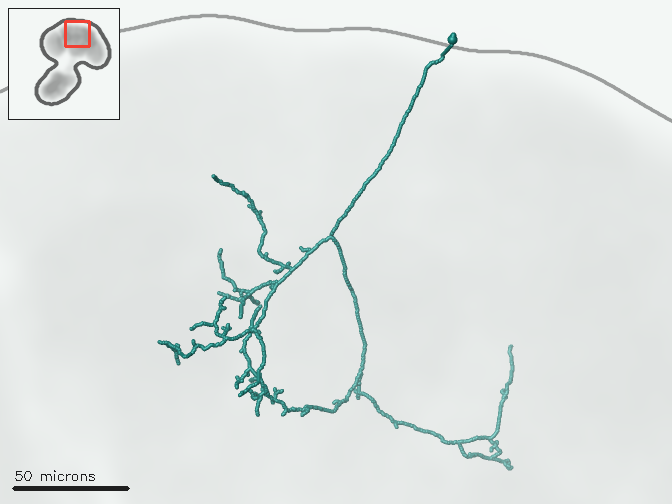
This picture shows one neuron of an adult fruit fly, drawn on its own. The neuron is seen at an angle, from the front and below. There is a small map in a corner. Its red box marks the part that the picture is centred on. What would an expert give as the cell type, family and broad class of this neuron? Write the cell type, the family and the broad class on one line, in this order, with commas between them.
CL046, hemilineage SMPad2, central-brain intrinsic neuron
